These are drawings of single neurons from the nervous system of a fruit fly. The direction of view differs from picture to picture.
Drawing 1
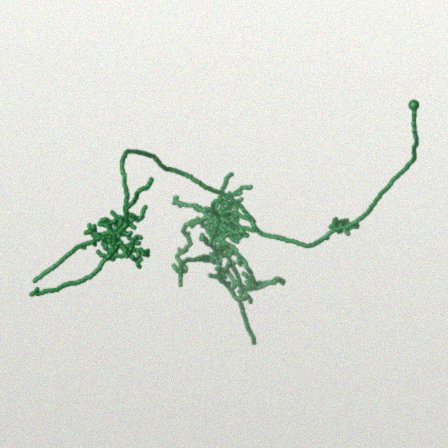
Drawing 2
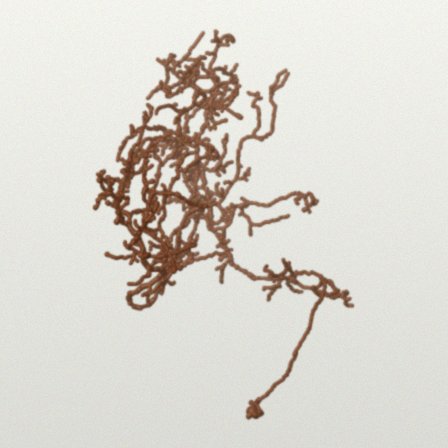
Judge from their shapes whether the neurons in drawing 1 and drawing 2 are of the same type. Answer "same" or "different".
different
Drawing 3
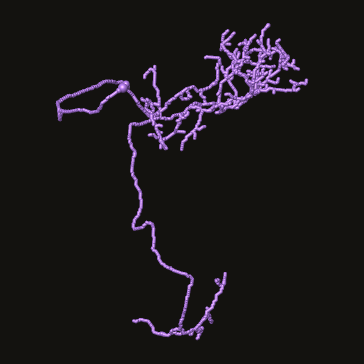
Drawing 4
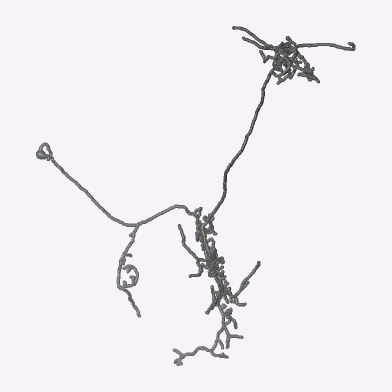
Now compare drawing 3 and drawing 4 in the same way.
different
